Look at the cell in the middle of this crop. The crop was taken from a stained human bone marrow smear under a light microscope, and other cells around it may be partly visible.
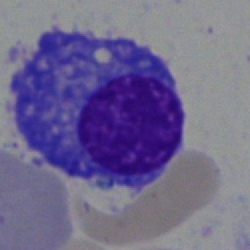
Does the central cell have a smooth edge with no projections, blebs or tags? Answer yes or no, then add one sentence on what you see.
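No. The edge of the cell is irregular and bumpy with small knob-like protrusions.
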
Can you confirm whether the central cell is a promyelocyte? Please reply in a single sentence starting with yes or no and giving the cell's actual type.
No, it is not a promyelocyte that sits at the centre but a plasma cell.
